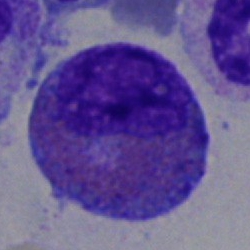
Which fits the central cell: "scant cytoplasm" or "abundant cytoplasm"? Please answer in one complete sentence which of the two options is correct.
The cytoplasm forms a broad area around the nucleus.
